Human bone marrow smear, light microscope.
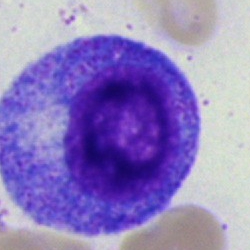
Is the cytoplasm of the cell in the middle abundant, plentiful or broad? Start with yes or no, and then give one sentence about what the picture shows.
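Yes. The cytoplasm is abundant and forms a broad band around the nucleus.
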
